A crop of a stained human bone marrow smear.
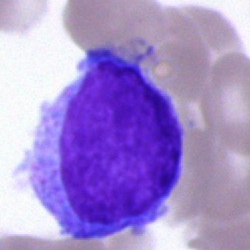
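Blast, central cell of a stained human bone marrow smear. Cytoplasm blue, widest left of the nucleus, with a deeper blue band along top and bottom edges. Left margin ragged and frayed, not smooth. Faint fine reddish-purple specks in the paler left cytoplasm.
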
